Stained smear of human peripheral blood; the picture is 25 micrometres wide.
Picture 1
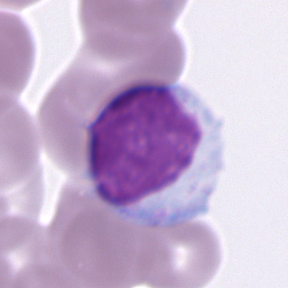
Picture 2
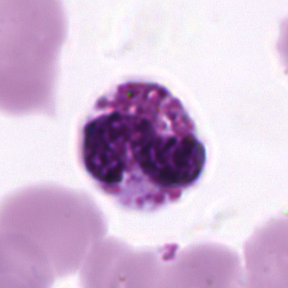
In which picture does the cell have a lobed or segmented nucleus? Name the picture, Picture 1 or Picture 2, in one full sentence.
What Picture 2 shows is a cell with a nucleus split into lobes.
